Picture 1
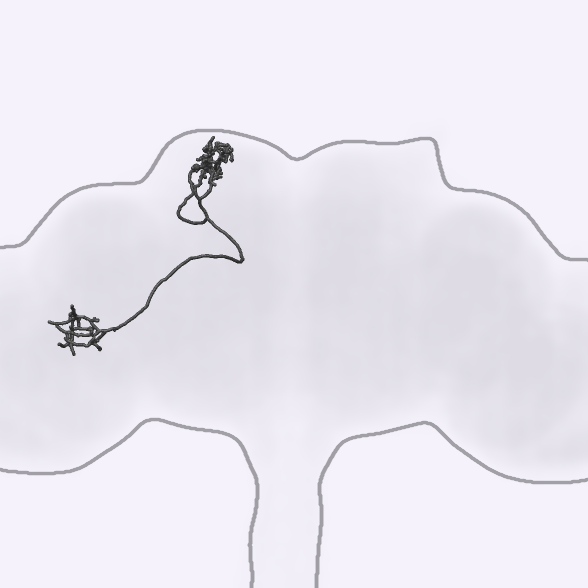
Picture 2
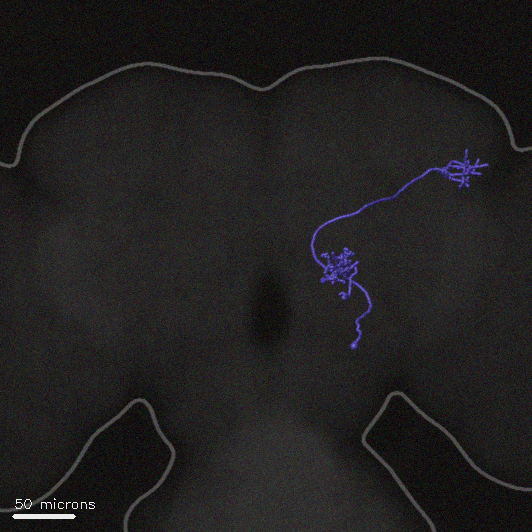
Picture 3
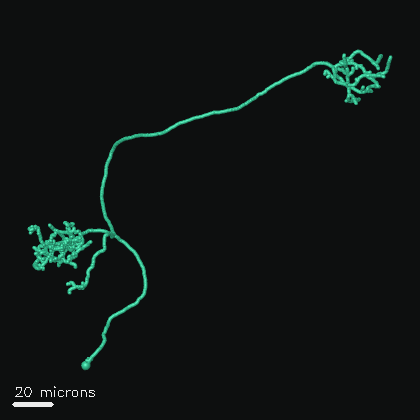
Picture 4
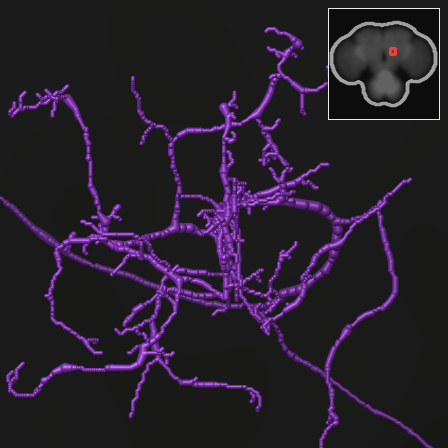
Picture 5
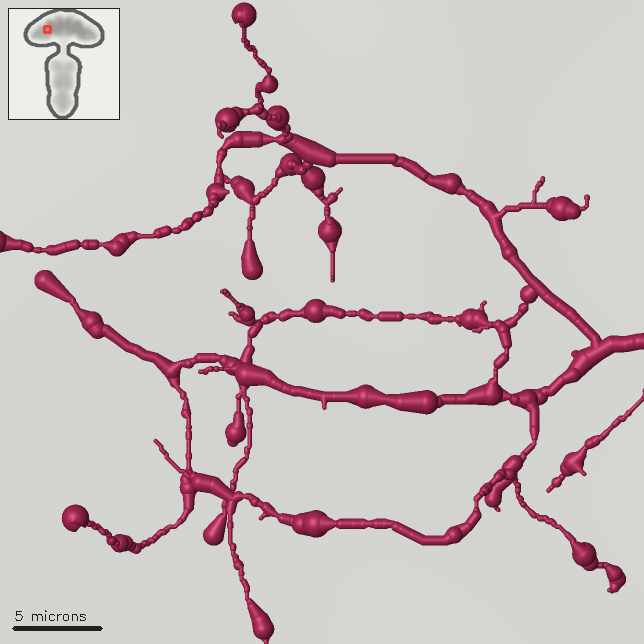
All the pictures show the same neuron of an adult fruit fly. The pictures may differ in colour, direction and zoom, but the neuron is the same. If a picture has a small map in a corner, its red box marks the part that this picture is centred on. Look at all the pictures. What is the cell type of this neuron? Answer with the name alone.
M_vPNml67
